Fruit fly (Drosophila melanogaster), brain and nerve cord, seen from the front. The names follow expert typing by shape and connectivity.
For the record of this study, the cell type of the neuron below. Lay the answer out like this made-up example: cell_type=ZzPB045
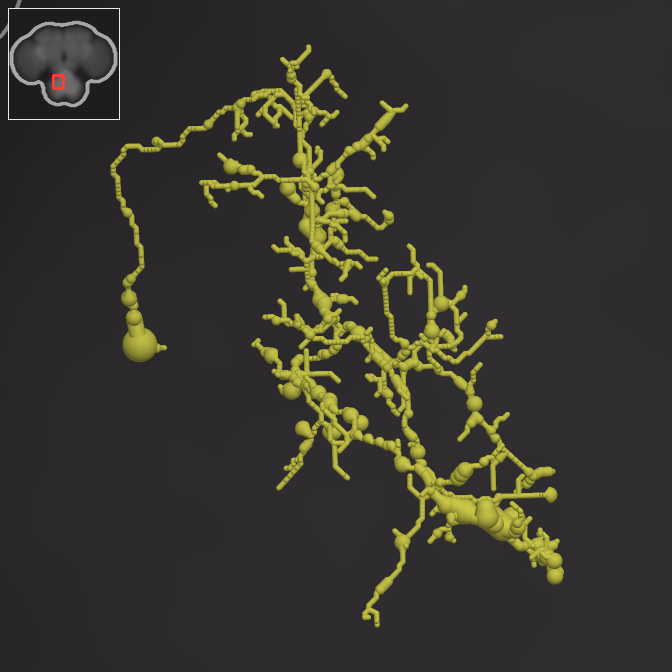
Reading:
cell_type=IN19A084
